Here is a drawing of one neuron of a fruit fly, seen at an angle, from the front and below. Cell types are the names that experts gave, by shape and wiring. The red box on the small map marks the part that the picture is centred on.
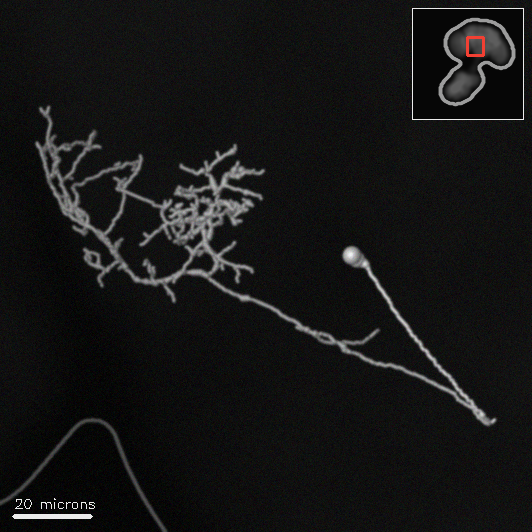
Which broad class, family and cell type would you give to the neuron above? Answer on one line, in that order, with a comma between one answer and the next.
central-brain intrinsic neuron, hemilineage MD3, WED204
